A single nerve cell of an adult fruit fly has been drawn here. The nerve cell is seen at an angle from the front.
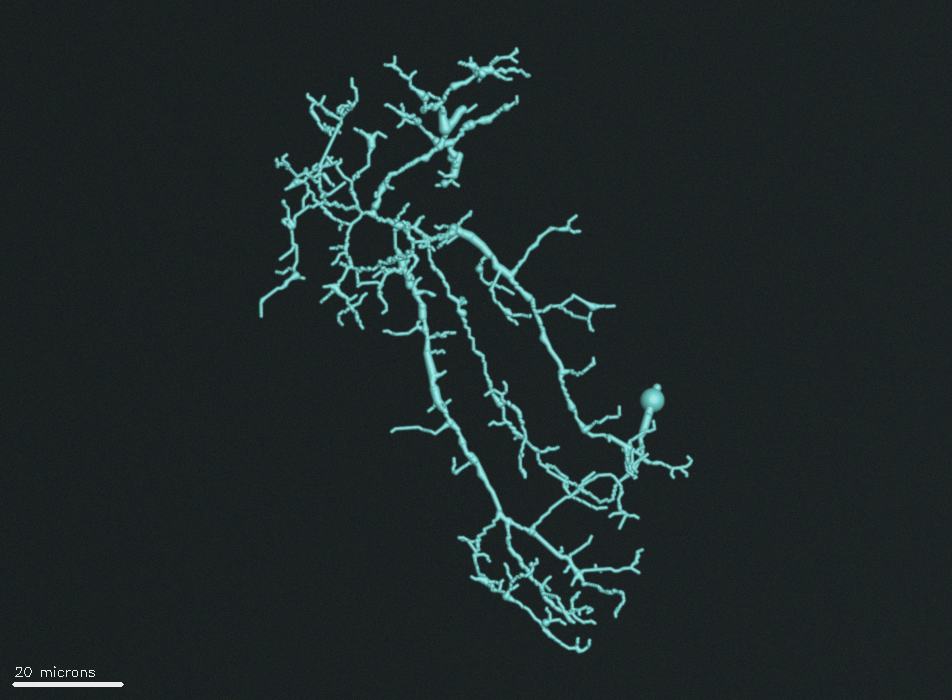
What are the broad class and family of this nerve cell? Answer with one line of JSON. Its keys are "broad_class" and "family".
{"broad_class": "nerve-cord intrinsic neuron", "family": "hemilineage 13A"}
